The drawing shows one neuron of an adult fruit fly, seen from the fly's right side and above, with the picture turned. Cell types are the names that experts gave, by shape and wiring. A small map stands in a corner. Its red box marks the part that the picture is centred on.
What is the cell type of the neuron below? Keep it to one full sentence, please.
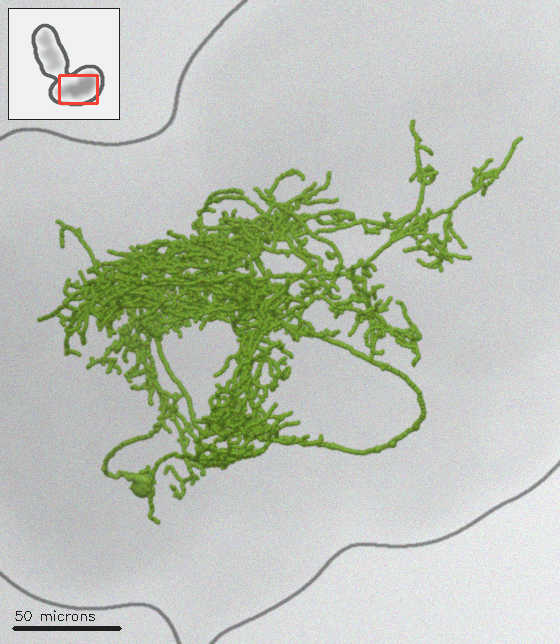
The cell type that this neuron has is OA-VUMa3.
